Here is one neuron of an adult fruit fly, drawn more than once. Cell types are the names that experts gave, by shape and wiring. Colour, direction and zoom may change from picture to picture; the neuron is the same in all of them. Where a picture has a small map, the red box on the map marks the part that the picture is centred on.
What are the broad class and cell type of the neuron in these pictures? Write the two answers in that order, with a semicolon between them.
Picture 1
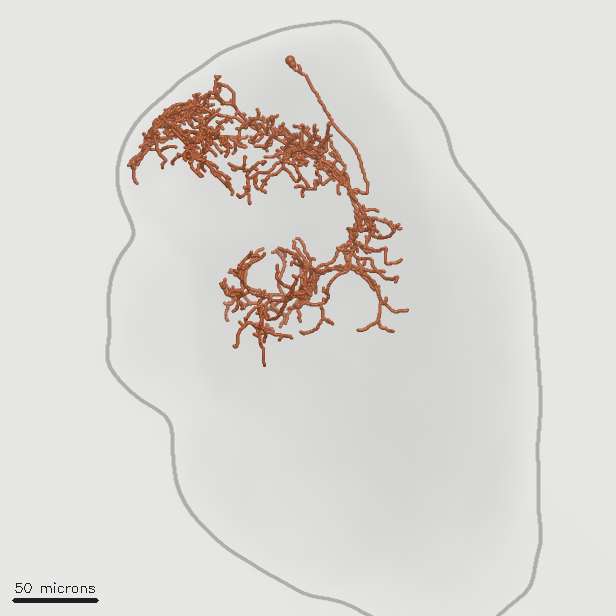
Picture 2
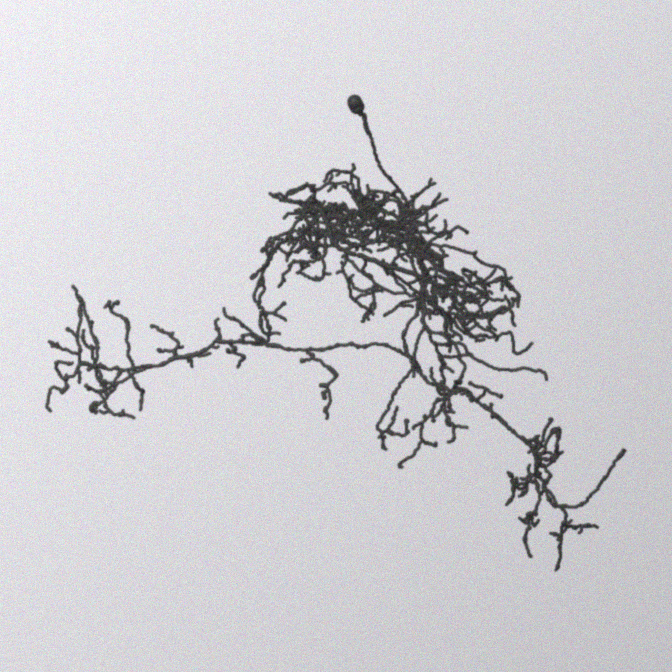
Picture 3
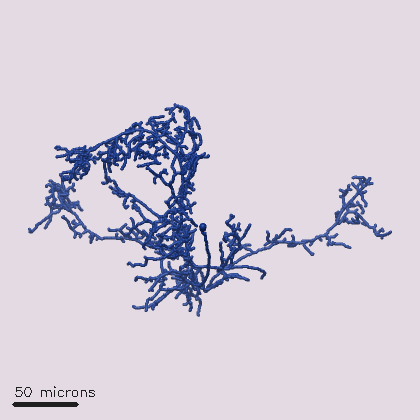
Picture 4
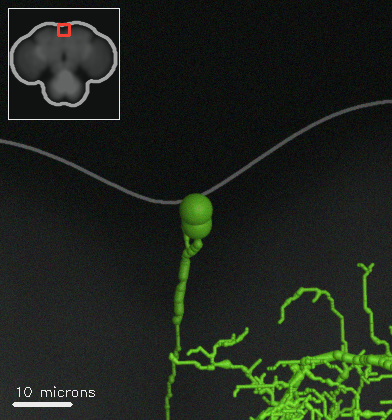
central-brain intrinsic neuron; SMP493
